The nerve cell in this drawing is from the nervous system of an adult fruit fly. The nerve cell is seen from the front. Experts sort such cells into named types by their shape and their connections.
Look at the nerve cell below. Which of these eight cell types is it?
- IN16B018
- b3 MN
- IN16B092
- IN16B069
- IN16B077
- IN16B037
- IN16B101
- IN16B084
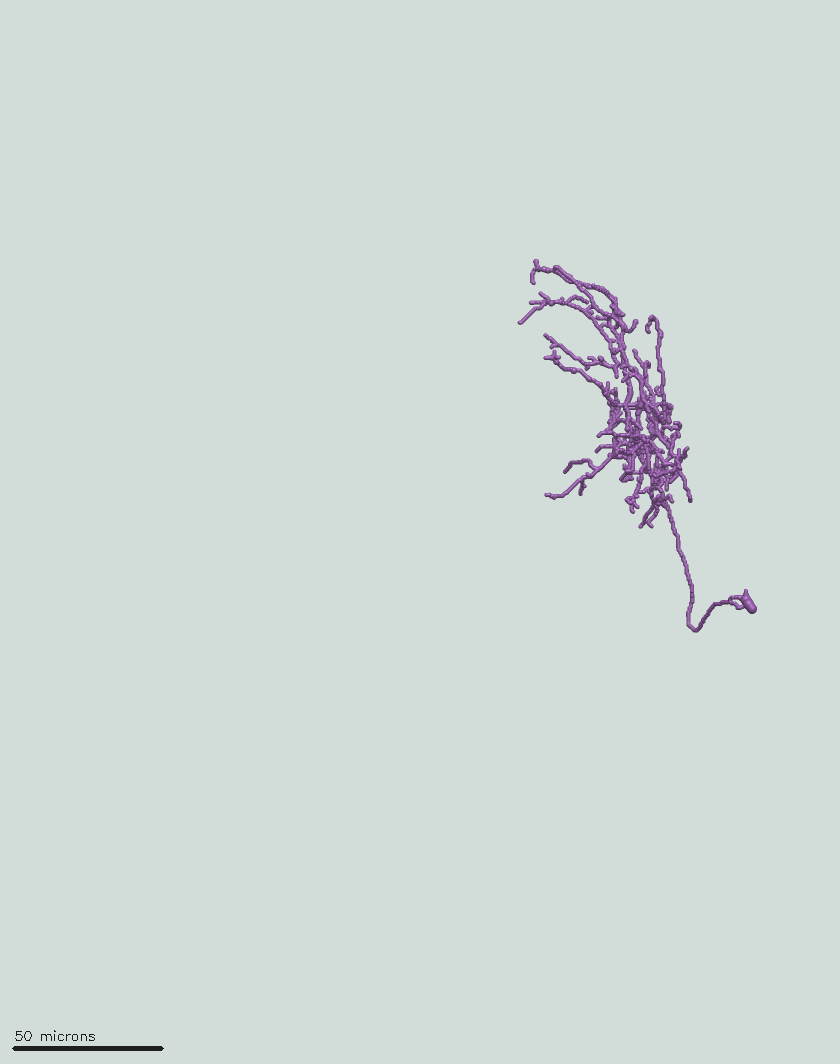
IN16B069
